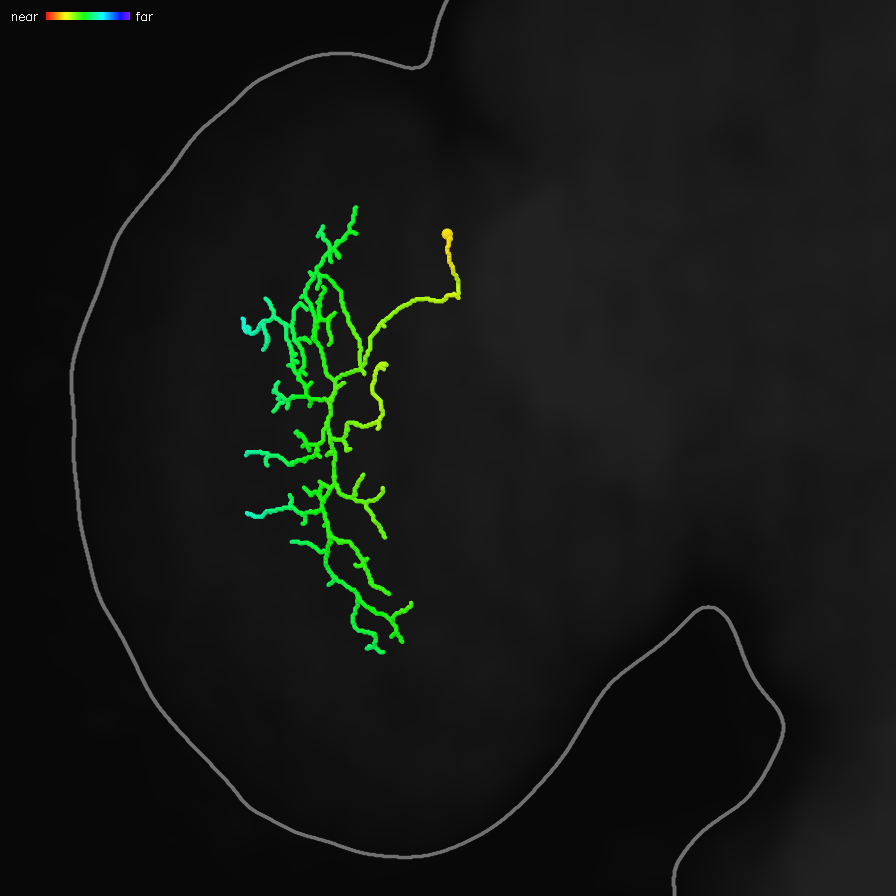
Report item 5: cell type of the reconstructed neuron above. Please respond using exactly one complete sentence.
The cell type name for this neuron is Cm12.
